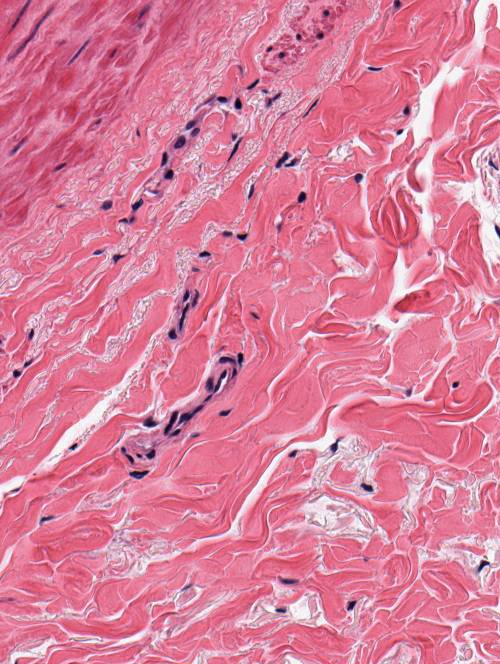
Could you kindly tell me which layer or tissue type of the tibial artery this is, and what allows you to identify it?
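This is tunica adventitia. Check one, the collagen: thick, wavy, eosinophilic bundles lie closely packed over most of the field.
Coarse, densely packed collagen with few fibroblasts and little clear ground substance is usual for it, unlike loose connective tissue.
Check two, the cells: sparse, mostly fibroblasts with small, dark, elongated nuclei between the bundles. Check three, vessels: small ones lined by elongated, dark endothelial nuclei run diagonally through the centre-left.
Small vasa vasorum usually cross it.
Finally, the upper-left corner holds a more uniform, darker pink zone with a few elongated nuclei.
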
